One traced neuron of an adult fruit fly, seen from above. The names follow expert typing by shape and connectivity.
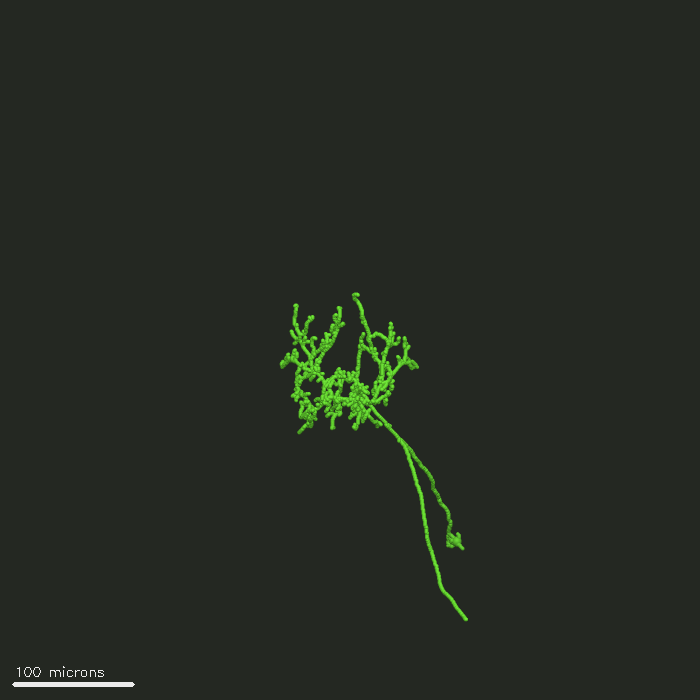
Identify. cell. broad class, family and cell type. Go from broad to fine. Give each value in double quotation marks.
"motor neuron of the nerve cord", "hemilineage 08A", "hDVM MN"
